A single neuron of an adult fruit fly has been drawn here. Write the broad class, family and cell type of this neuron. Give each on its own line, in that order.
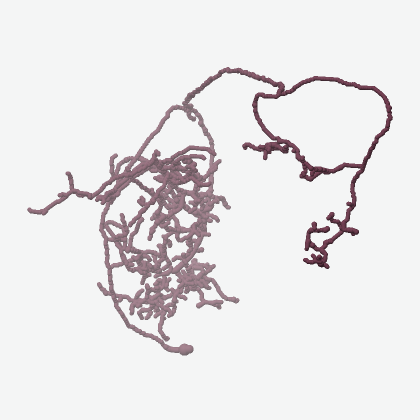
central-brain intrinsic neuron
hemilineage VLPa2
PVLP034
